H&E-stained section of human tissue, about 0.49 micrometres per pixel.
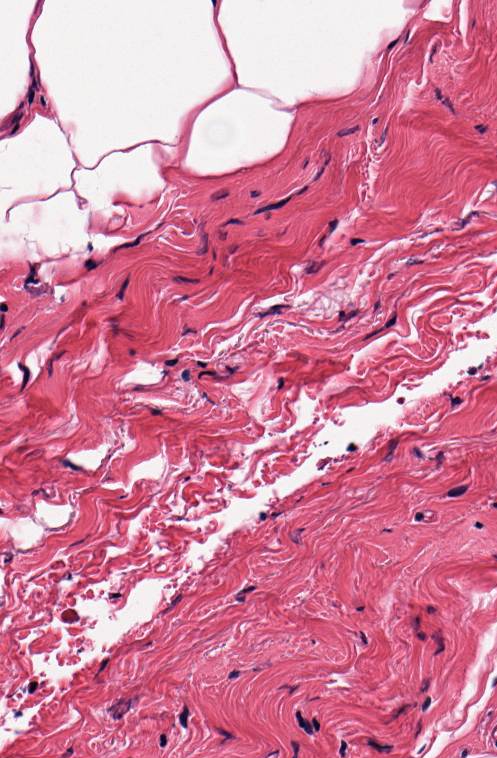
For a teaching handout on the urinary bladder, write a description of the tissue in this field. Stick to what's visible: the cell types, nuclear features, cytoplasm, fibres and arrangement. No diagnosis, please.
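Densely packed bundles of pink-staining collagen take up most of this field, following a wavy, undulating course. Between them lie nuclei, mostly dark, thin and elongated, in keeping with fibroblasts. Not many nuclei, though, for that much collagen.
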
